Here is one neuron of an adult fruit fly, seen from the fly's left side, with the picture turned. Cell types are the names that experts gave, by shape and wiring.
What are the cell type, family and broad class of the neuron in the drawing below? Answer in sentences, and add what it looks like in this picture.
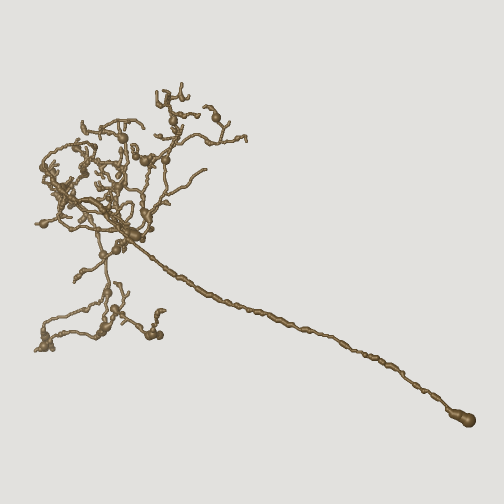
The cell type is PLP192. Its family is hemilineage VPNp1_medial. It is a central-brain intrinsic neuron. Its cell body lies at the lower right of the picture. The picture shows dozens of branch ends.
